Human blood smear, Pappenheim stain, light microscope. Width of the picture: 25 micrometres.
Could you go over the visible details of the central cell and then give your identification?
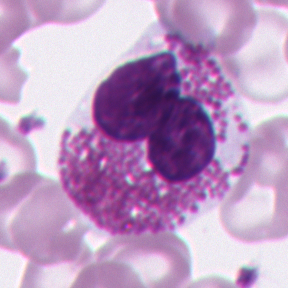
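Start with the nucleus: its two lobes lie on a diagonal, one at the upper left and the other at the lower right, and neither shows any nucleoli. Now look at the cytoplasm, packed with coarse, round, reddish-pink granules. Notice too the pale area with few granules at the cell's upper left edge. This cell is an eosinophil.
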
